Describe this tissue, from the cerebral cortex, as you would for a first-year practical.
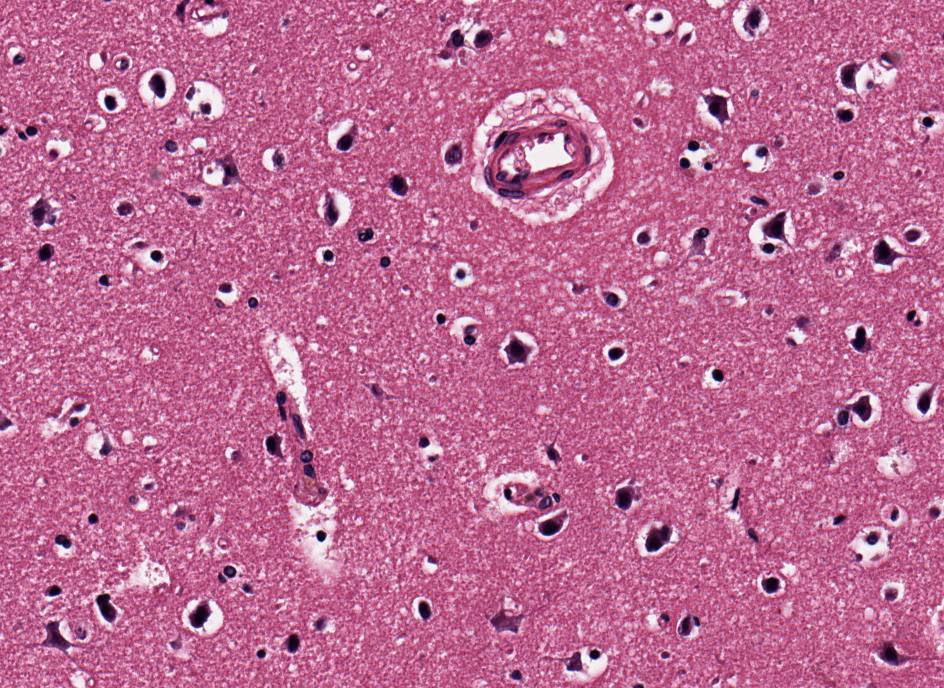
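Arrangement first: cells lie scattered singly and fairly evenly across the whole field, forming no glands, tubules or layers. Surroundings next: most sit inside round clear halos that separate them from the surrounding pink matrix. As for shape, most are small round dark nuclei, while some have angular, dark-staining bodies with pointed corners.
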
